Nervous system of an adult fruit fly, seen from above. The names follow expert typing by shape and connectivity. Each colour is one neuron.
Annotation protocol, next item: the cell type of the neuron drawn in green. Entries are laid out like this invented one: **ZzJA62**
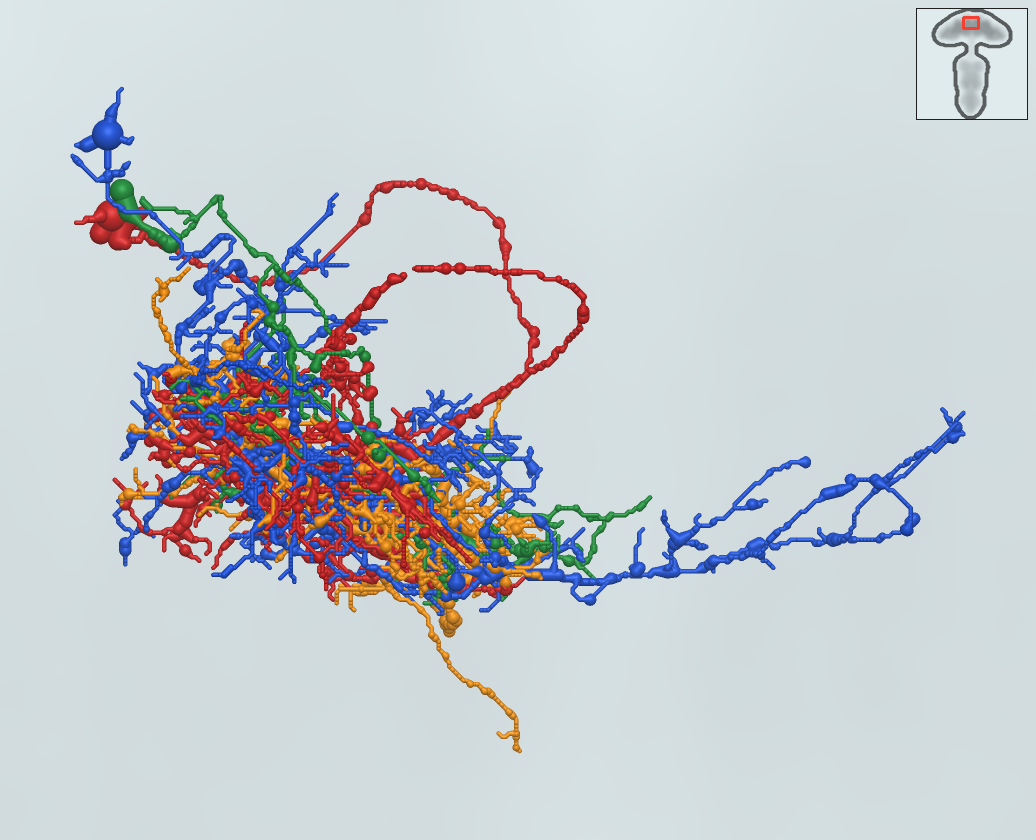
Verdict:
**GNG266**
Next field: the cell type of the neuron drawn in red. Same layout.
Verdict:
**GNG202**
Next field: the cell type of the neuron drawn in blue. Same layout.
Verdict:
**GNG217**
